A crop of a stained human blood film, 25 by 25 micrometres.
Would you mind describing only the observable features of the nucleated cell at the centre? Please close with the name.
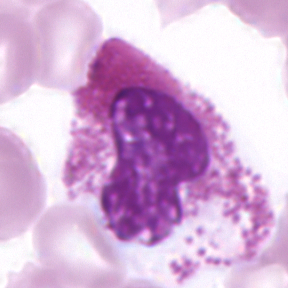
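The nucleus forms a single unsegmented mass, notched on its left side. Many coarse, round, reddish-purple granules fill the cytoplasm. At the lower right these granules lie loosely scattered with no sharp cell border, and near that edge the cytoplasm shows a pale area with fewer granules. The cell is an eosinophil.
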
